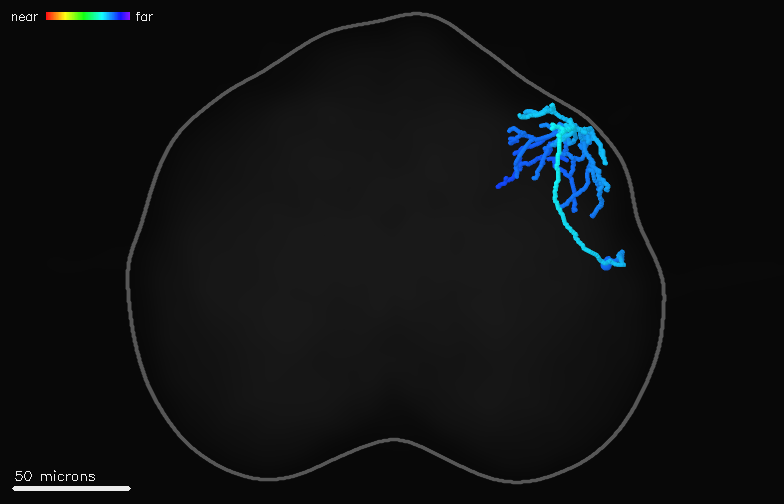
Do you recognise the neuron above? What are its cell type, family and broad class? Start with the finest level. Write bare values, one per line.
IN08A031
hemilineage 08A
nerve-cord intrinsic neuron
